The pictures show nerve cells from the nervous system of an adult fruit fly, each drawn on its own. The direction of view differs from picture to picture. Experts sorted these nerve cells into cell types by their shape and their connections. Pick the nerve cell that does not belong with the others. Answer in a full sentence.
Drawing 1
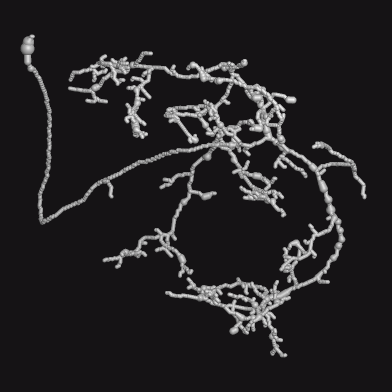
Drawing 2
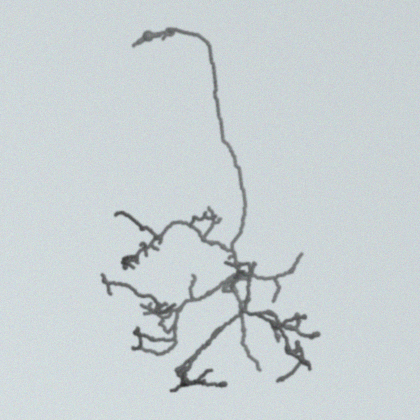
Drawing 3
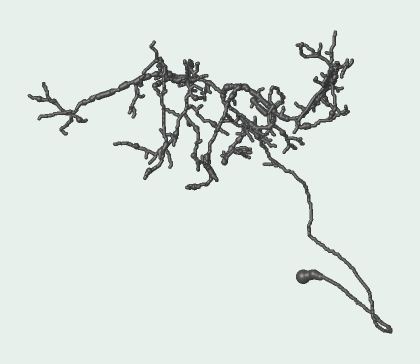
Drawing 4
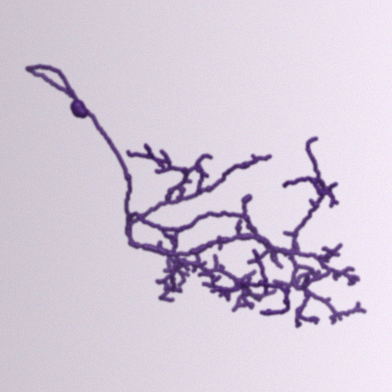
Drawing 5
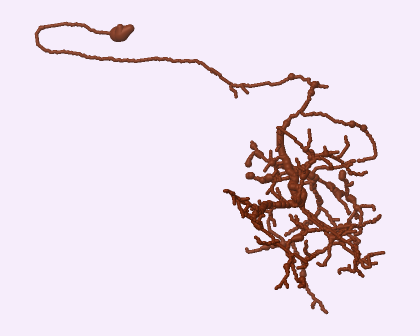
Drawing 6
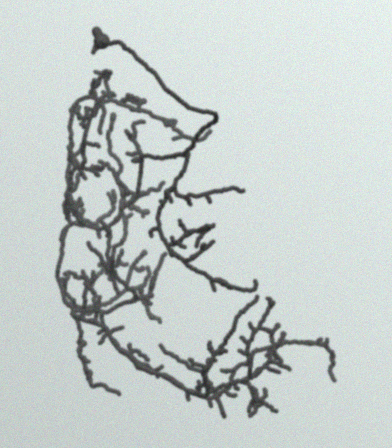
Drawing 2 shows a nerve cell of another cell type.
